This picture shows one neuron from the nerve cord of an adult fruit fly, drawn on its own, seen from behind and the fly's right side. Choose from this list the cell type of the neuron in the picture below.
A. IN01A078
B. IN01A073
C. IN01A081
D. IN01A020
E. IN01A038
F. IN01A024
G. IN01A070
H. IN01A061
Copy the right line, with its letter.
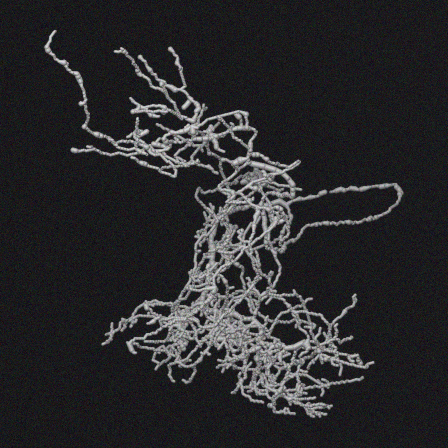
F. IN01A024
